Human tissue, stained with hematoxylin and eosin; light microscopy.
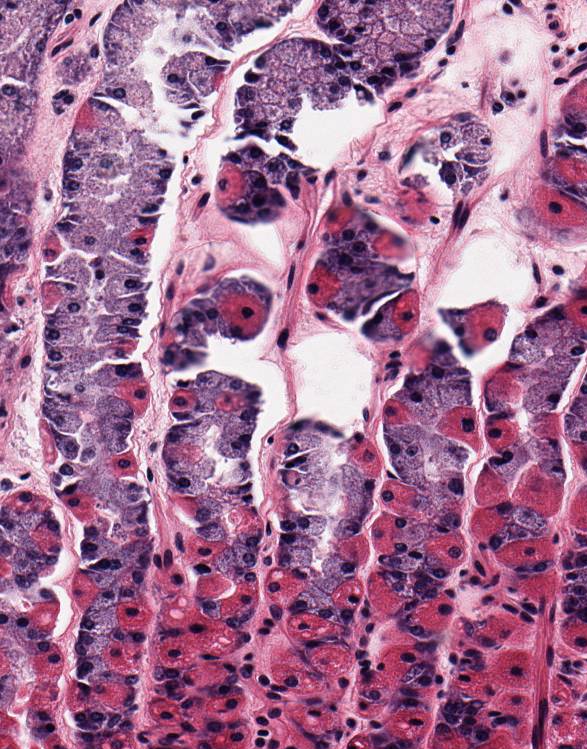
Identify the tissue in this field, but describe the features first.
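See how the field is filled with long, straight glands running in parallel from top to bottom. Thin pink strands of connective tissue with slender dark nuclei run vertically between them. The large rounded cells with bright pink cytoplasm and a single central round dark nucleus are parietal cells, most crowded in the lower half. And no fat cells or smooth muscle bundles anywhere. This is the stomach.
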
